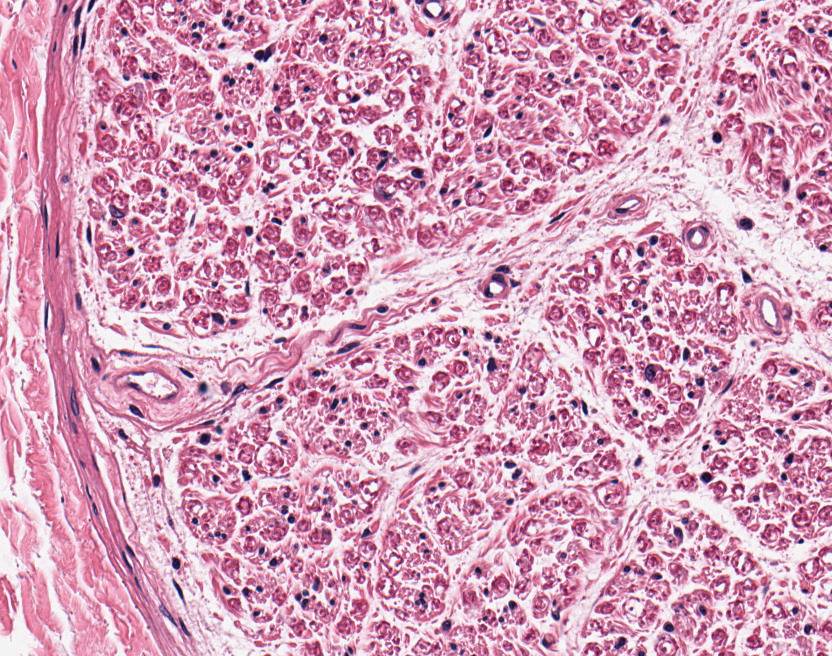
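Tibial nerve: several rounded fibre bundles separated by pale septa angled from left-centre to upper right. Cross-cut fibres show pink central dots ringed by pale haloes; sparse small dark nuclei lie among them. Small thick-walled vessels sit in the septa, one near the left edge, mid-height.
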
